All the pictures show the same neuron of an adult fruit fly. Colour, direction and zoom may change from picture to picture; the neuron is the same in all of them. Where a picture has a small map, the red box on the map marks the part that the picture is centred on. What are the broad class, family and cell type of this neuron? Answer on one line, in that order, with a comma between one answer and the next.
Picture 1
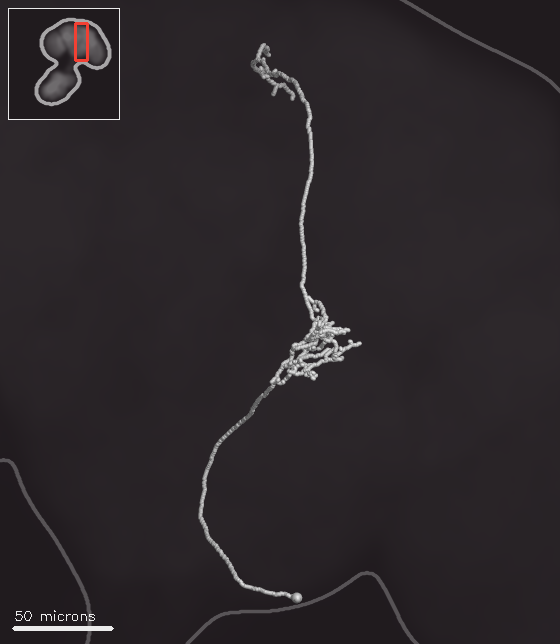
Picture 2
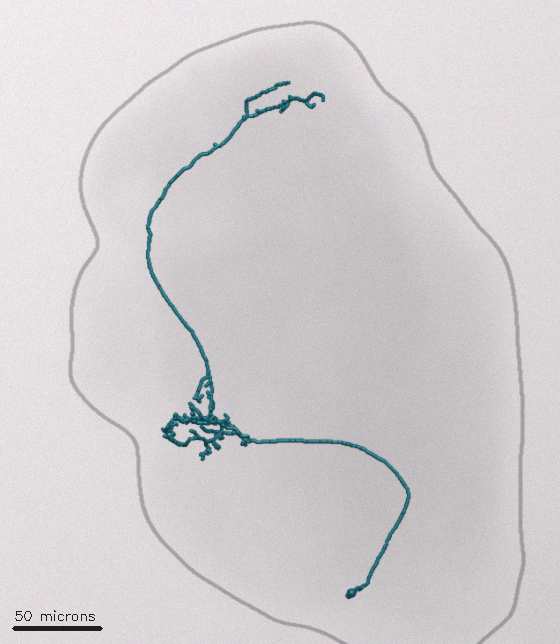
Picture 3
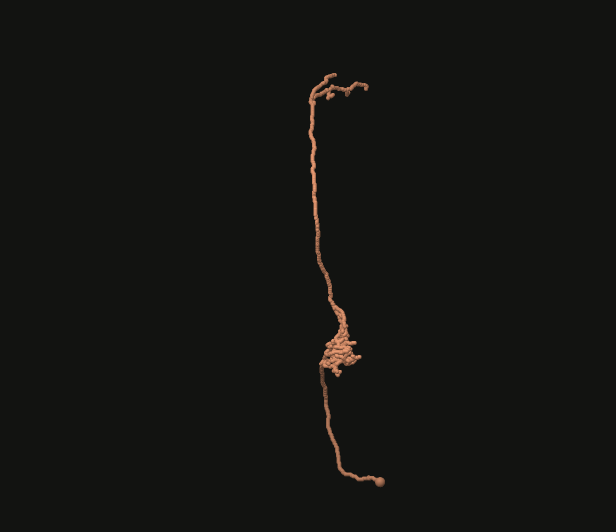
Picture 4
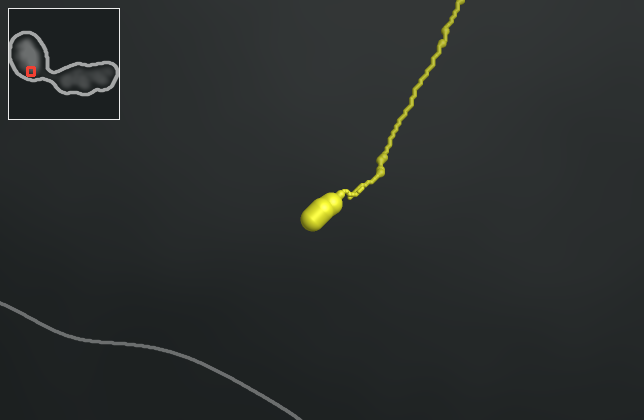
central-brain intrinsic neuron, hemilineage LB5, PRW034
